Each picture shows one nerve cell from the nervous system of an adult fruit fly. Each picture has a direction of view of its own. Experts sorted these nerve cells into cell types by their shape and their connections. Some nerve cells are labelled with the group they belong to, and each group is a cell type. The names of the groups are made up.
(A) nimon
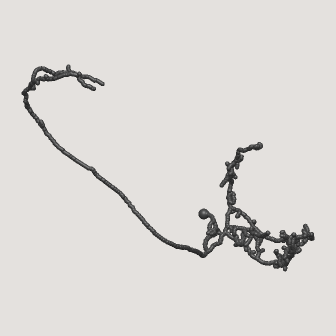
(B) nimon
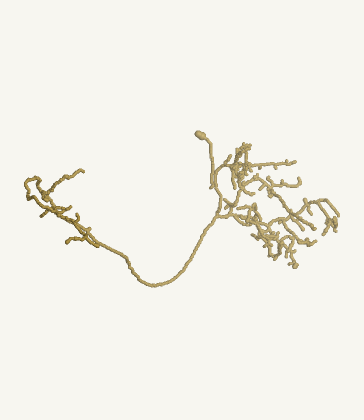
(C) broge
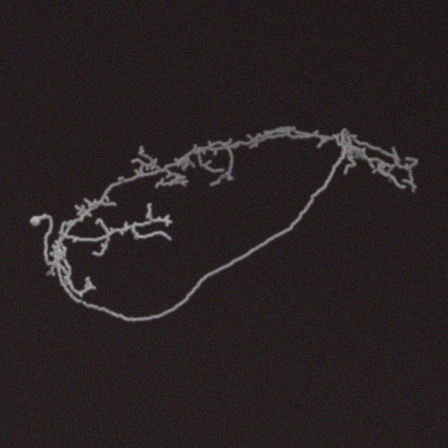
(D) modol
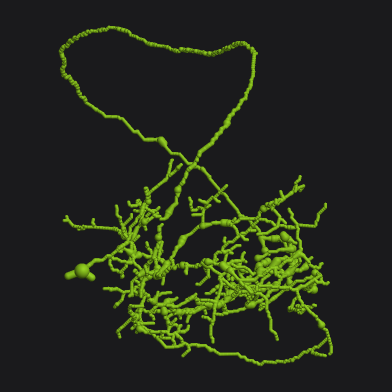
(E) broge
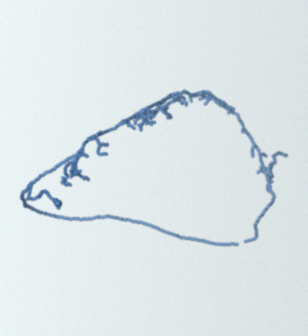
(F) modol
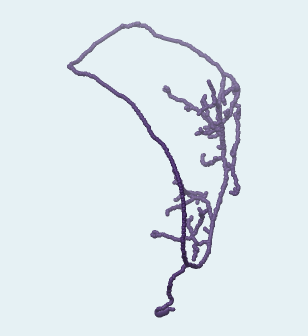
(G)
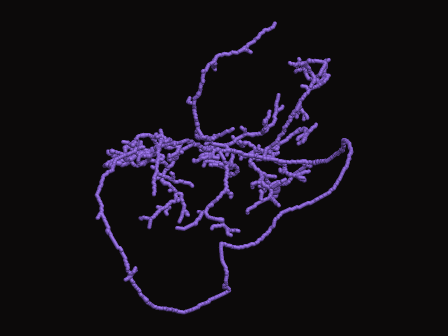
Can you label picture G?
modol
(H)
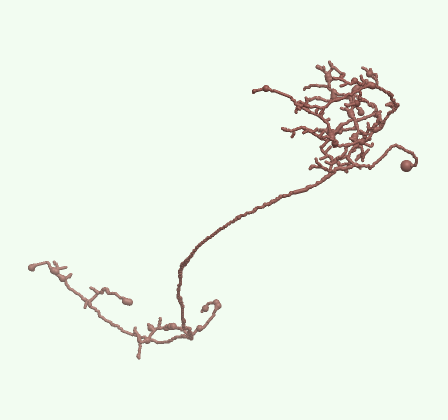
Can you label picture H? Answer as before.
nimon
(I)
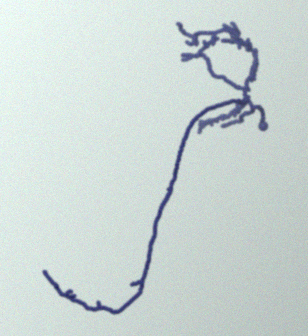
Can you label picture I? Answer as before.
nimon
